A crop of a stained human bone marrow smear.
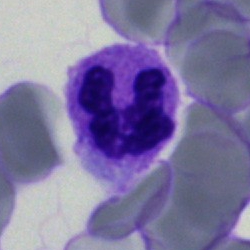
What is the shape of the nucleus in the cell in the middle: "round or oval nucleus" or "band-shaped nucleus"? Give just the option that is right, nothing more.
Band-shaped nucleus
